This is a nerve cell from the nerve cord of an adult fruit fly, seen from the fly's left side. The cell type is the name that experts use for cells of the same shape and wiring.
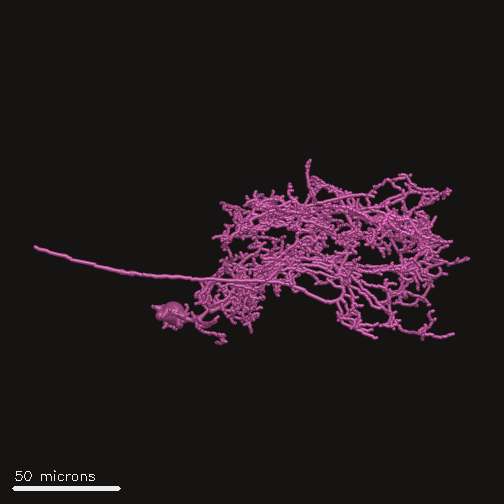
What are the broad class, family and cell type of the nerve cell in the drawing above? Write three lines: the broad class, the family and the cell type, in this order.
ascending neuron
hemilineage 07B
AN07B004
